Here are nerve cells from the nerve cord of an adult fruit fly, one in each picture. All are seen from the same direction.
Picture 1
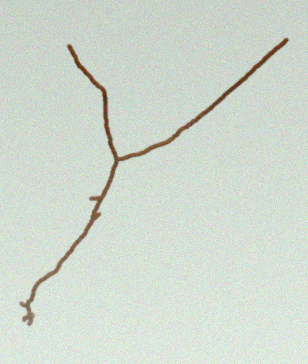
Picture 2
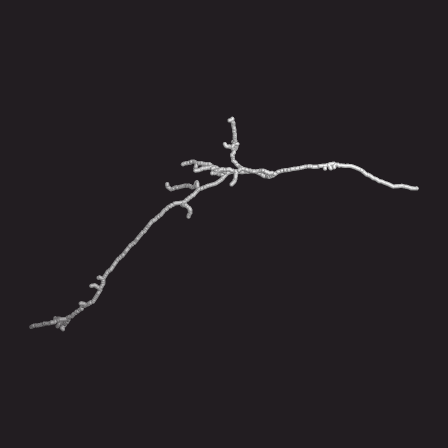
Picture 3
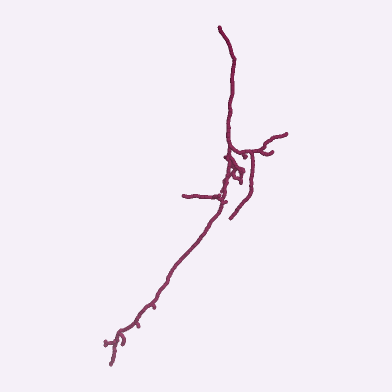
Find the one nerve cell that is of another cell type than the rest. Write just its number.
1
